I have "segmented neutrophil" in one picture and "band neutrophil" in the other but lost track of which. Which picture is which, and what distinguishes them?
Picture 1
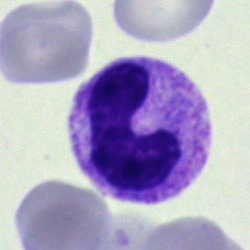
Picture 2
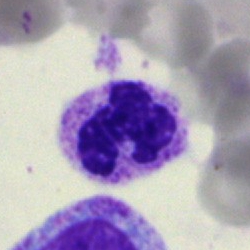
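Band neutrophil: picture 1. Segmented neutrophil: picture 2. Outline: round and smooth in the band neutrophil; roughly round in the segmented neutrophil. Nucleus of the band neutrophil: deeply indented into a curved, C-like shape, the indentation opening toward the right side of the cell.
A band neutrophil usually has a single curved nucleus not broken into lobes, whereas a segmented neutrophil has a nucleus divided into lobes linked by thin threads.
Chromatin: dark purple and coarsely clumped in the band neutrophil; dark purple and dense in the segmented neutrophil.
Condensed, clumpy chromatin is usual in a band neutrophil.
Shared features: neither nucleus shows nucleoli, and neither cytoplasm contains vacuoles.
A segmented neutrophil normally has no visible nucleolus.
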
